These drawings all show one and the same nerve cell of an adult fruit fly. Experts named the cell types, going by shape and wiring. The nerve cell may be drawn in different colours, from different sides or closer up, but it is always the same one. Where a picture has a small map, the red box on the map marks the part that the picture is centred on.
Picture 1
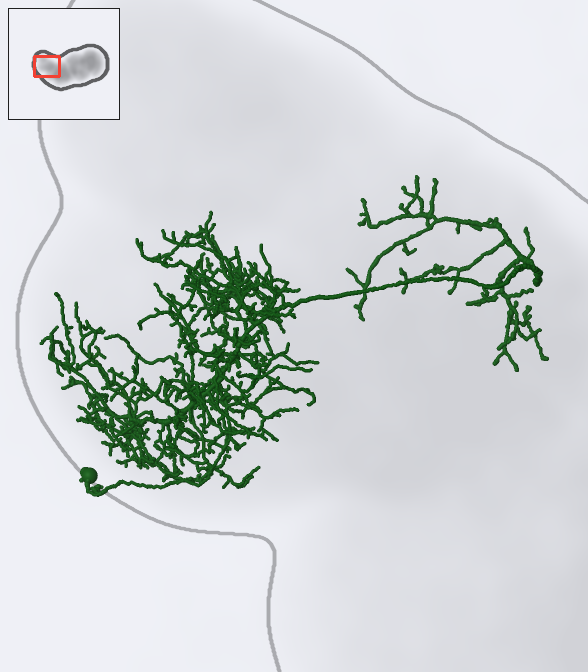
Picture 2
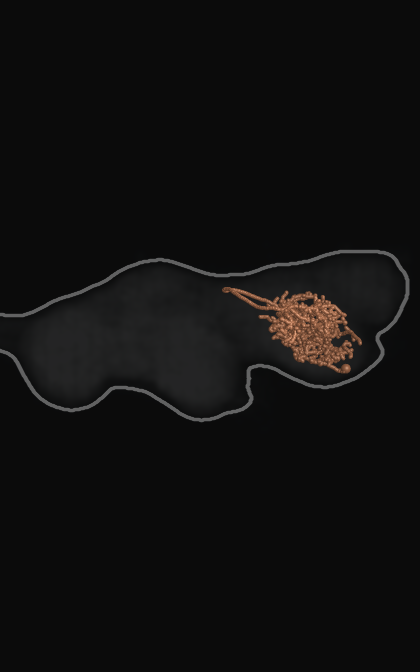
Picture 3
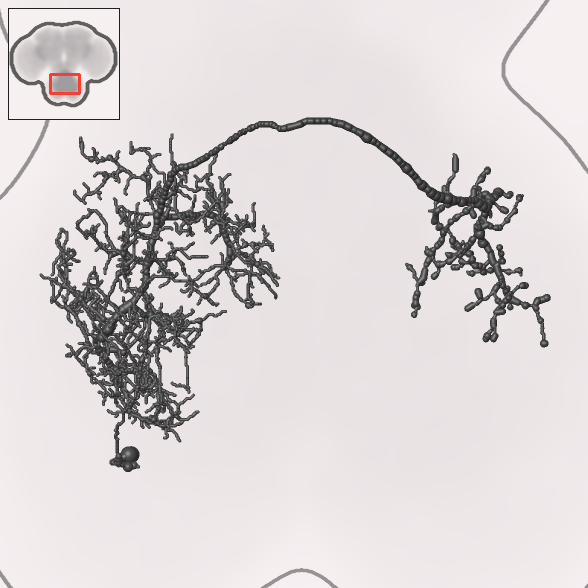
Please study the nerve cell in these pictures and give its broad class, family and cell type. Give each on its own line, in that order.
nerve-cord intrinsic neuron
hemilineage 14B
IN14B005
